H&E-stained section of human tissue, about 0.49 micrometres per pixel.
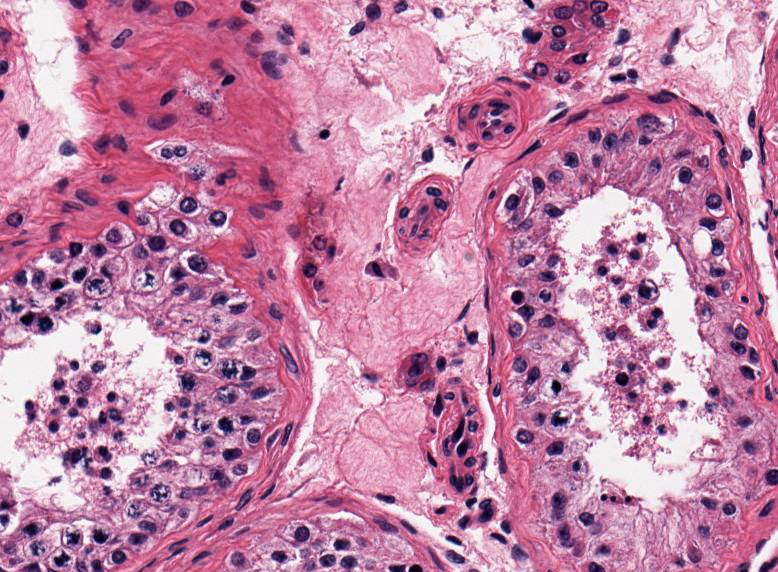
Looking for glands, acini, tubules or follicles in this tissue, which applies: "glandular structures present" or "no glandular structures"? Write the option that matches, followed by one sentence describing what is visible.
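Glandular structures present. The tubules are lined by a stratified epithelium several cells thick made of rounded cells with round nuclei.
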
